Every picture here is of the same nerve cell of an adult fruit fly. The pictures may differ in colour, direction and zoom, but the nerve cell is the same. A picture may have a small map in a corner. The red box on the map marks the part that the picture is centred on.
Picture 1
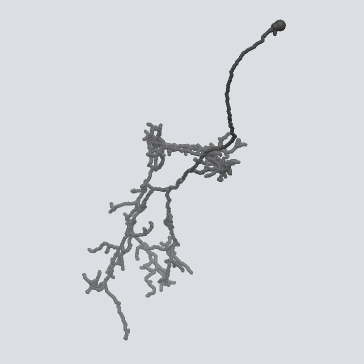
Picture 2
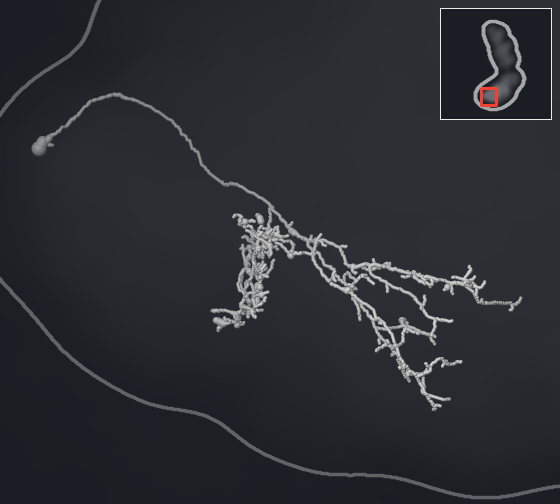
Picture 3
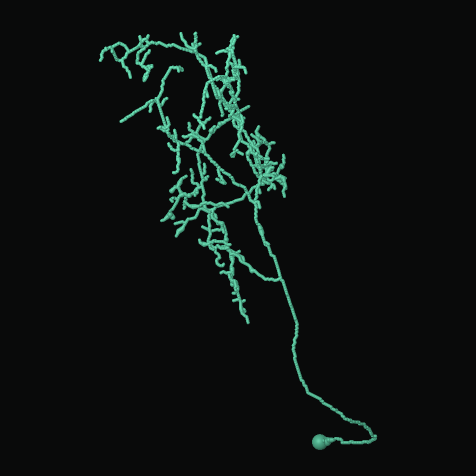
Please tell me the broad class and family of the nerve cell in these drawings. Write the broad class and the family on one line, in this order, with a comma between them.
central-brain intrinsic neuron, hemilineage SLPad1_posterior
